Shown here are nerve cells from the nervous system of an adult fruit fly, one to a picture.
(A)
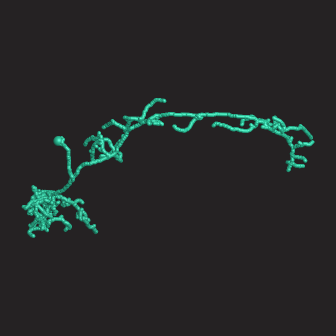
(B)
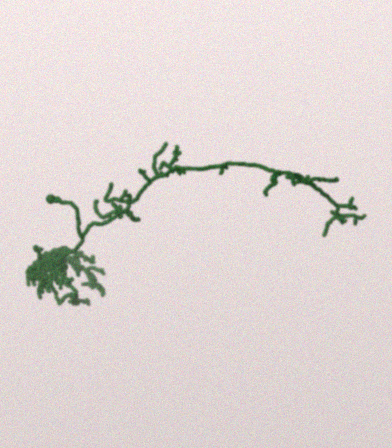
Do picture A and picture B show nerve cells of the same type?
yes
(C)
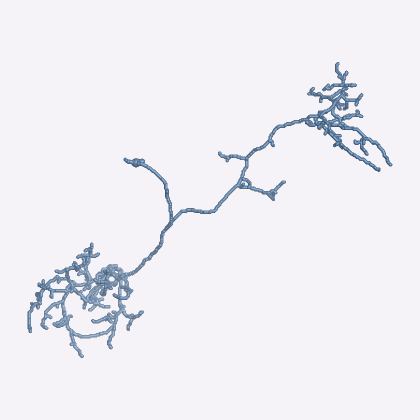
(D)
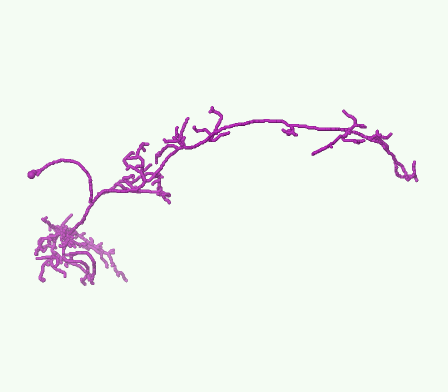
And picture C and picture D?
no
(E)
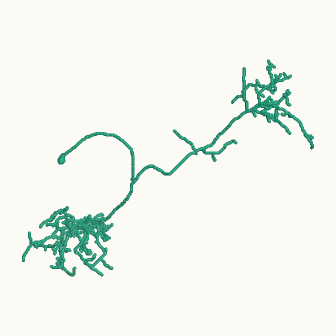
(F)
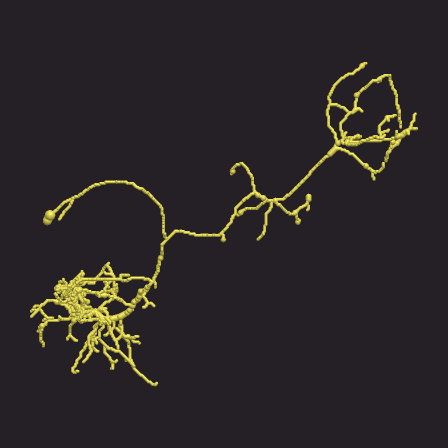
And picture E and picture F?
no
